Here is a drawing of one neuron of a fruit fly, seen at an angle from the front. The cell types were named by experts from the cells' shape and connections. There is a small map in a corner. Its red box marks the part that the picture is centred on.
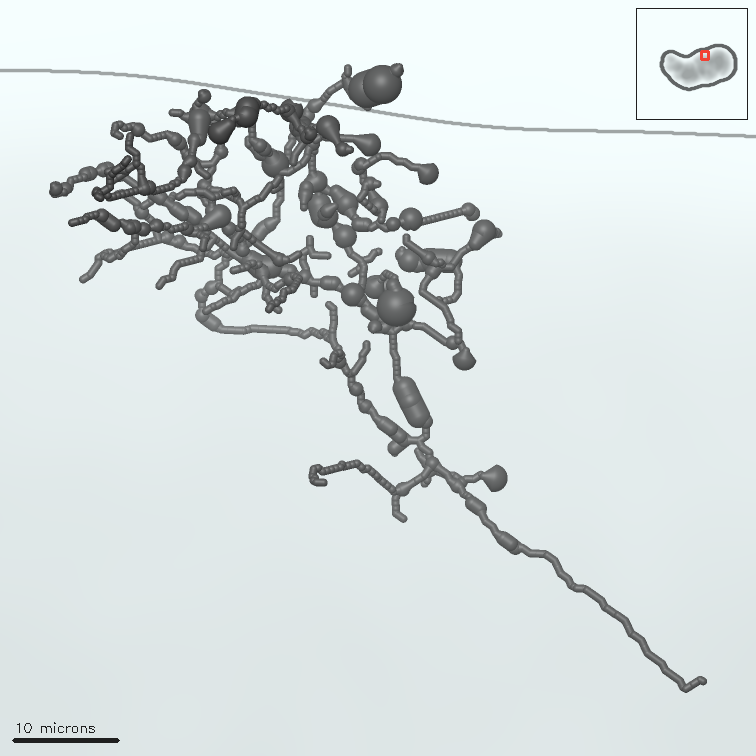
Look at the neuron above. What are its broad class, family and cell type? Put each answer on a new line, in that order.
central-brain intrinsic neuron
hemilineage SLPpm2
SLP414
